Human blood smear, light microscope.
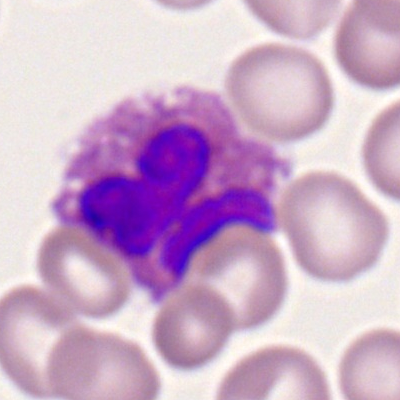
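Eosinophil, the central cell of a stained human blood smear. Outline irregular and ragged, most of all along the upper left edge. Nuclear chromatin dense and dark blue-purple, with no nucleoli visible. Cytoplasm pale lilac-purple.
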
